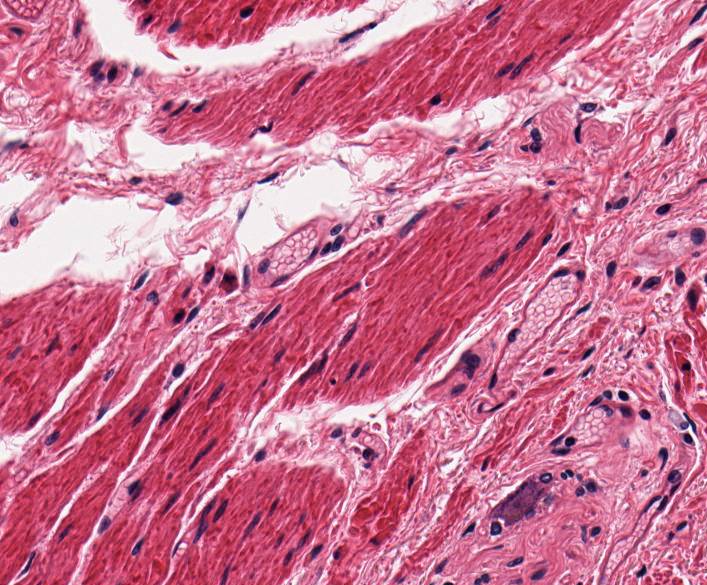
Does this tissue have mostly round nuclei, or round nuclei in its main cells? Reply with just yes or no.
No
